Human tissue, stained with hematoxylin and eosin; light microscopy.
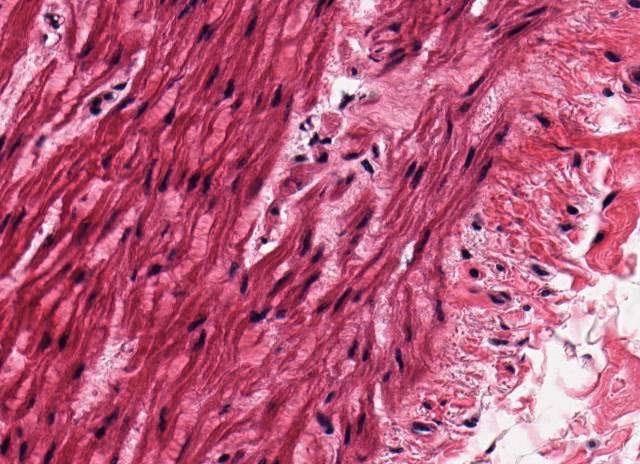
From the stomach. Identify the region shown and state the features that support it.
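Answer: smooth muscle. Densely packed elongated eosinophilic cells form parallel bundles across most of the field, their dark slender nuclei aligned along the long axis.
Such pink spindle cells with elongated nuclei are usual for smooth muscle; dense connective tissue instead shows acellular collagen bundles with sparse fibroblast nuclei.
The bottom right corner holds pale, loose fibrous tissue with clear spaces.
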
